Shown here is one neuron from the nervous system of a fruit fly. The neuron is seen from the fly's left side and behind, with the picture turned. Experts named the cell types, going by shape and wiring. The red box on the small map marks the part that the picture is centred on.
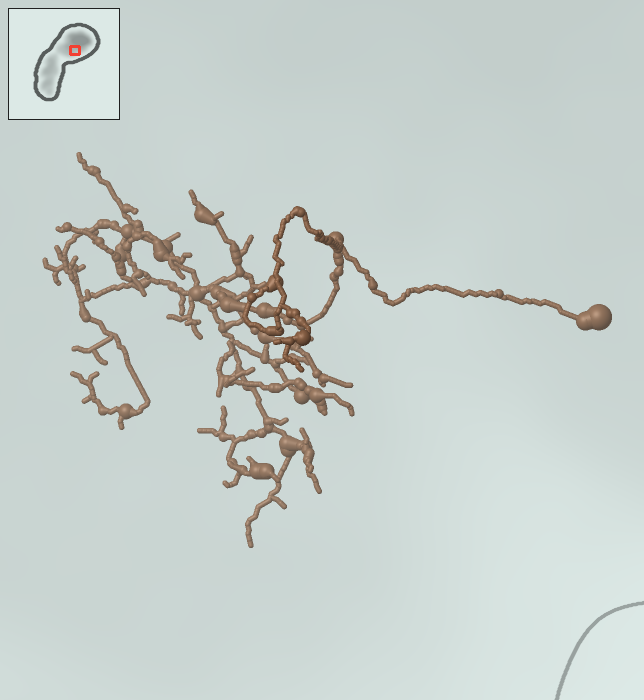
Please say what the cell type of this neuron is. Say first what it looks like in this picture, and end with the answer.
Its cell body lies on the right of the picture. Dozens of branch ends can be seen. It is an optic-lobe intrinsic neuron. Its cell type is MeLo6.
